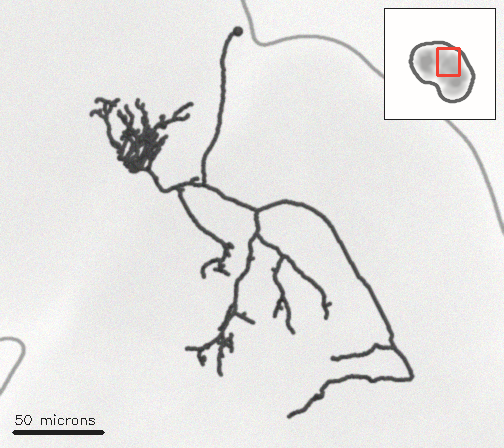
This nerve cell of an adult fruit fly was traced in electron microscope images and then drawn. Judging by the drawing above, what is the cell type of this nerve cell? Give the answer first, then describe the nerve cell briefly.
It is of cell type LC36. It is a visual projection neuron. Its cell body lies at the top of the picture. From top to bottom in the picture it spans about 200 microns. Dozens of branch ends can be seen.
